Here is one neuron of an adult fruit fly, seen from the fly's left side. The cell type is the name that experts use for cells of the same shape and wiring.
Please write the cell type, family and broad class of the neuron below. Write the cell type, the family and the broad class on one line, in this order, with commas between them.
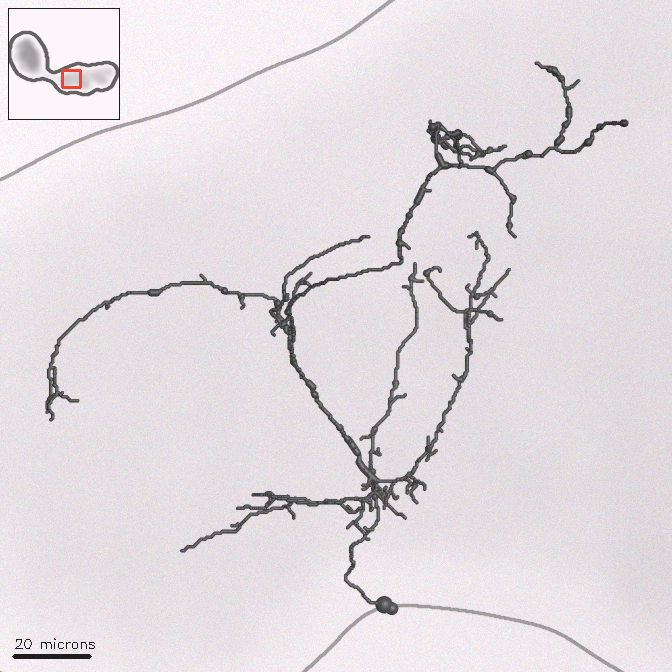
IN06B080, hemilineage 06B, nerve-cord intrinsic neuron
